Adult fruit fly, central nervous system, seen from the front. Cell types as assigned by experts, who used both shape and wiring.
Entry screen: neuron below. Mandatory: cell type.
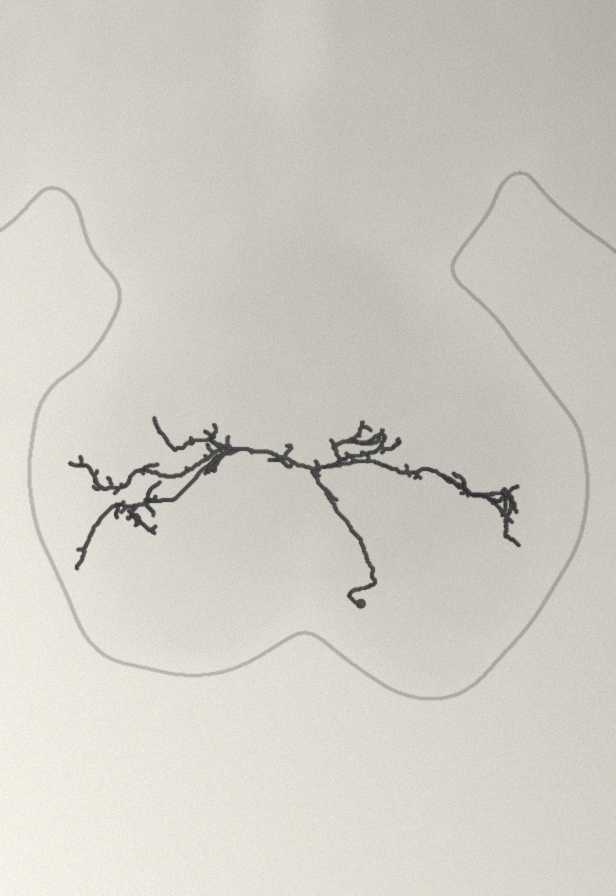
IN12B066_a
